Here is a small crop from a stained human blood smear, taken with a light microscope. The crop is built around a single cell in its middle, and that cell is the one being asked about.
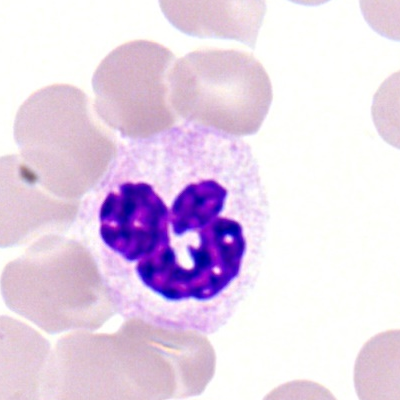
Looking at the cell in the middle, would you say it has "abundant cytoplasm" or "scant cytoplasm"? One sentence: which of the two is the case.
Abundant cytoplasm fills the cell around its nucleus.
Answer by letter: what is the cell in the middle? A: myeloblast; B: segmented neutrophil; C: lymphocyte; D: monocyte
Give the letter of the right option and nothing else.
B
